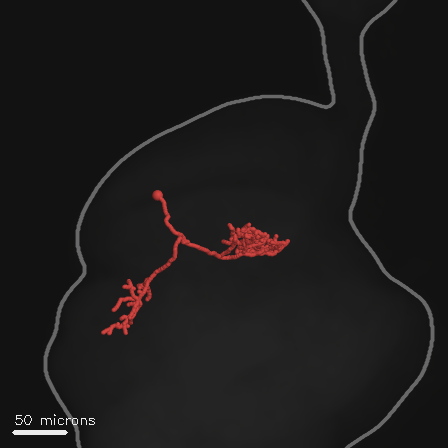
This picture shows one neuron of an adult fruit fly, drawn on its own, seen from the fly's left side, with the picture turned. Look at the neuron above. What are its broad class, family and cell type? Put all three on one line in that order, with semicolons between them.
visual projection neuron; hemilineage VLPp&l1_lateral; LC40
